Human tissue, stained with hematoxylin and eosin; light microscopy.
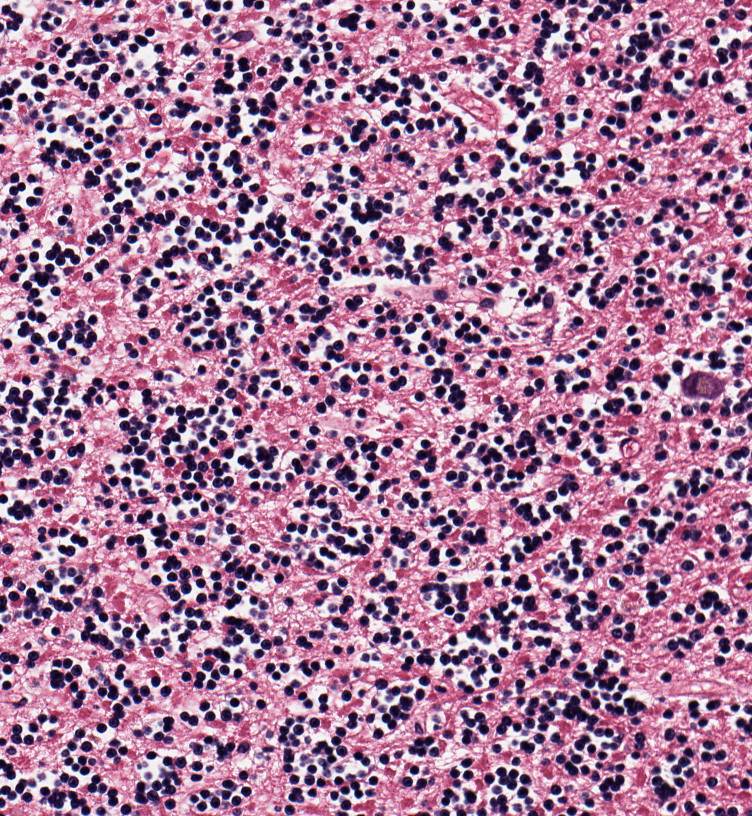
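Cerebellum, haematoxylin and eosin: crowded small cells with small, round, very darkly stained nuclei. Almost no cytoplasm can be seen around these nuclei. Between them lies a pink, finely fibrillary matrix, not collagenous stroma. Epithelium, glands and fat are absent from the whole field.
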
